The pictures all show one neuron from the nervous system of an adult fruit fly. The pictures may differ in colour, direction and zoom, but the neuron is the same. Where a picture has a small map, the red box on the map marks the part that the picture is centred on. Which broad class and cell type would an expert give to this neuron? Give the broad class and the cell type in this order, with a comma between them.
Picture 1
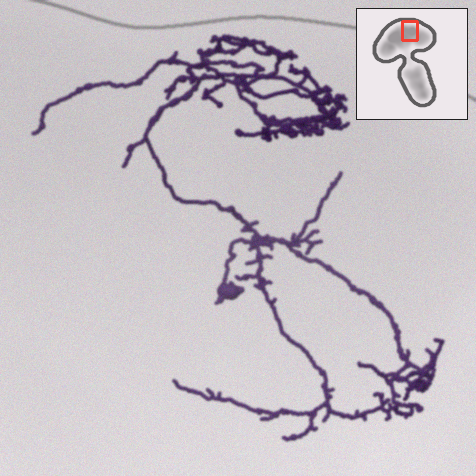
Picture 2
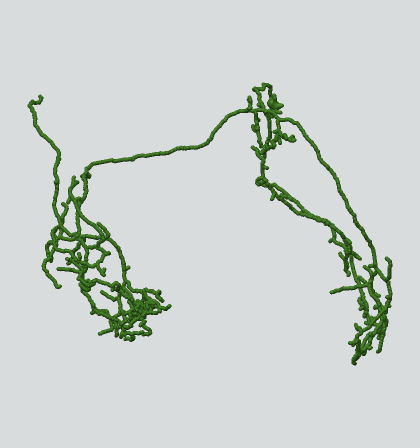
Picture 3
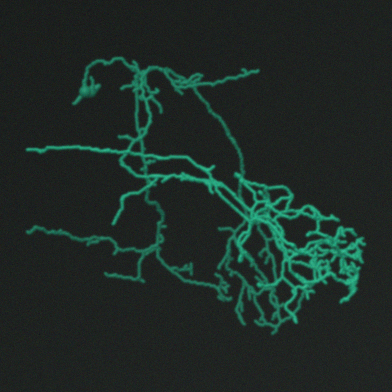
central-brain intrinsic neuron, AOTU047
